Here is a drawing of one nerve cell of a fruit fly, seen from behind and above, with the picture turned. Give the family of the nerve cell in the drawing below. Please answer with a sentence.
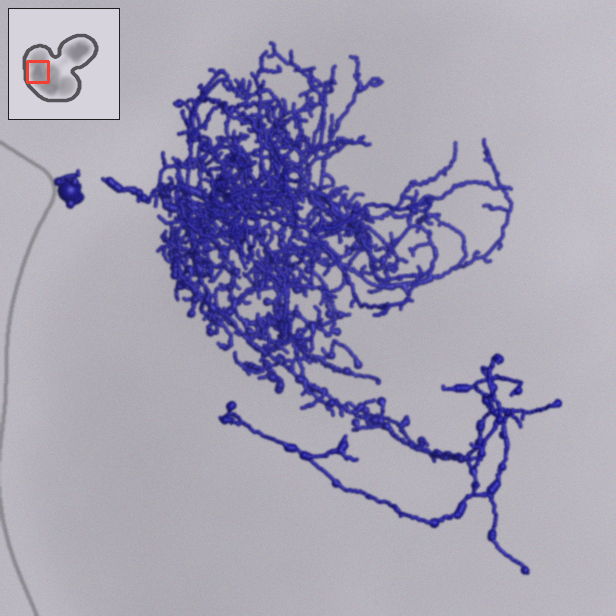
The family is hemilineage VLPl2_medial.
